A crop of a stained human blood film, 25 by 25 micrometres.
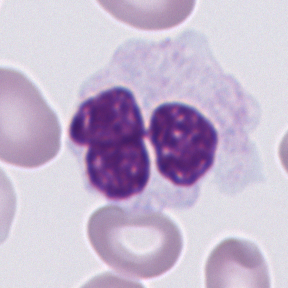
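Segmented neutrophil, with its nucleus lying off-centre toward the left side of the cell. Notice how dense and dark purple the chromatin is, with small paler spots scattered through it. The abundant, pale greyish-blue cytoplasm extends mostly toward the upper right.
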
